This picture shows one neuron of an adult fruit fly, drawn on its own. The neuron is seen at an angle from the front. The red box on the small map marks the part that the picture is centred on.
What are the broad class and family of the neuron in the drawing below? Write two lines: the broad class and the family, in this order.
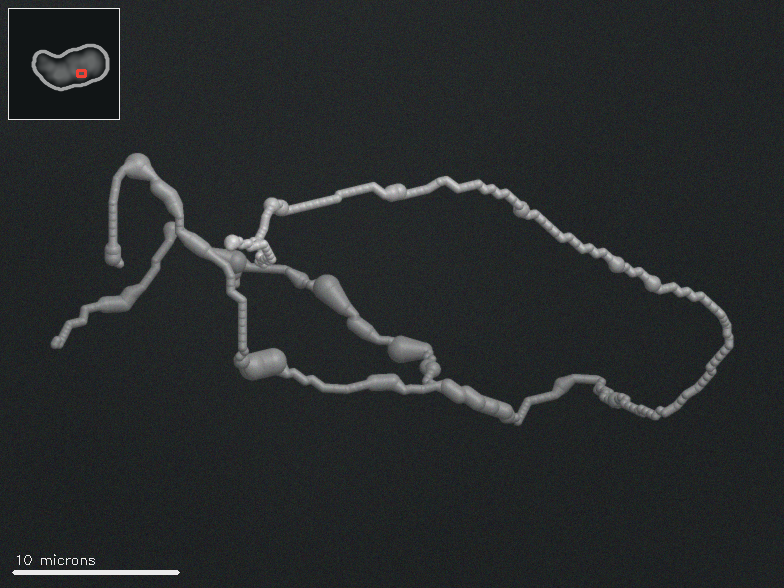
sensory neuron entering the brain
class olfactory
